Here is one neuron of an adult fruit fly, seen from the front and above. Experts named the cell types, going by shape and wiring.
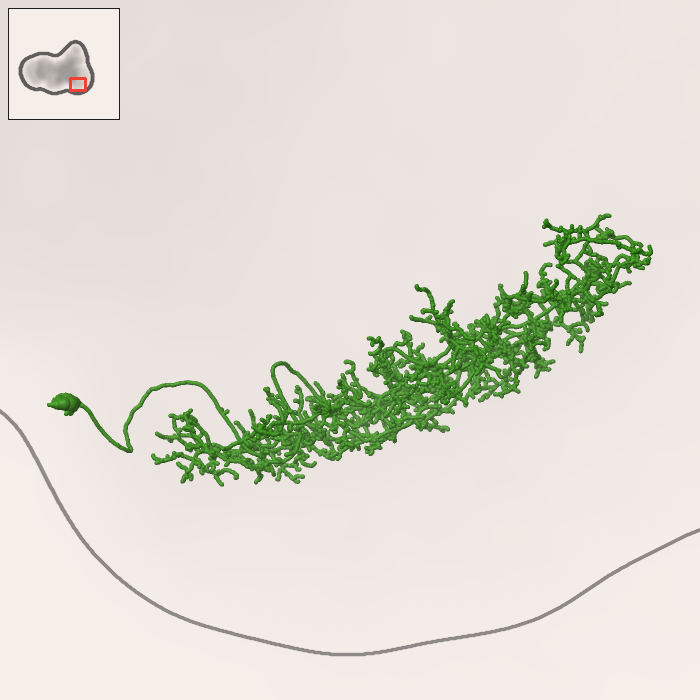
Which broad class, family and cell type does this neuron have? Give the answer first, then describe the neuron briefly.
It is an optic-lobe intrinsic neuron. Its family is Pm. The cell type is Pm8. The cell body is on the left of the picture. The picture shows dozens of branch ends.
